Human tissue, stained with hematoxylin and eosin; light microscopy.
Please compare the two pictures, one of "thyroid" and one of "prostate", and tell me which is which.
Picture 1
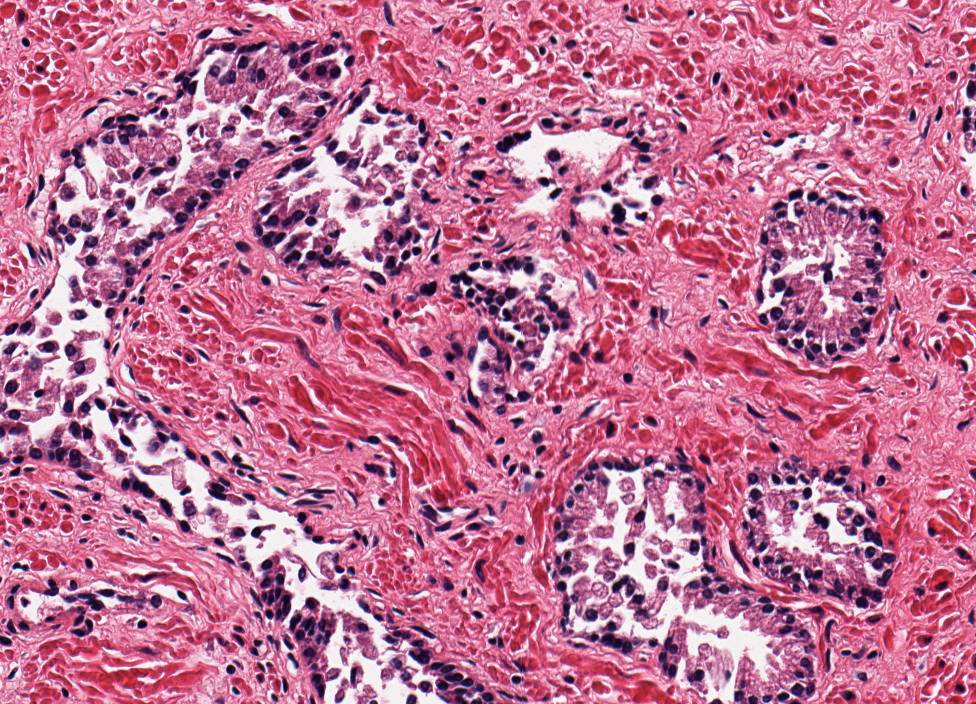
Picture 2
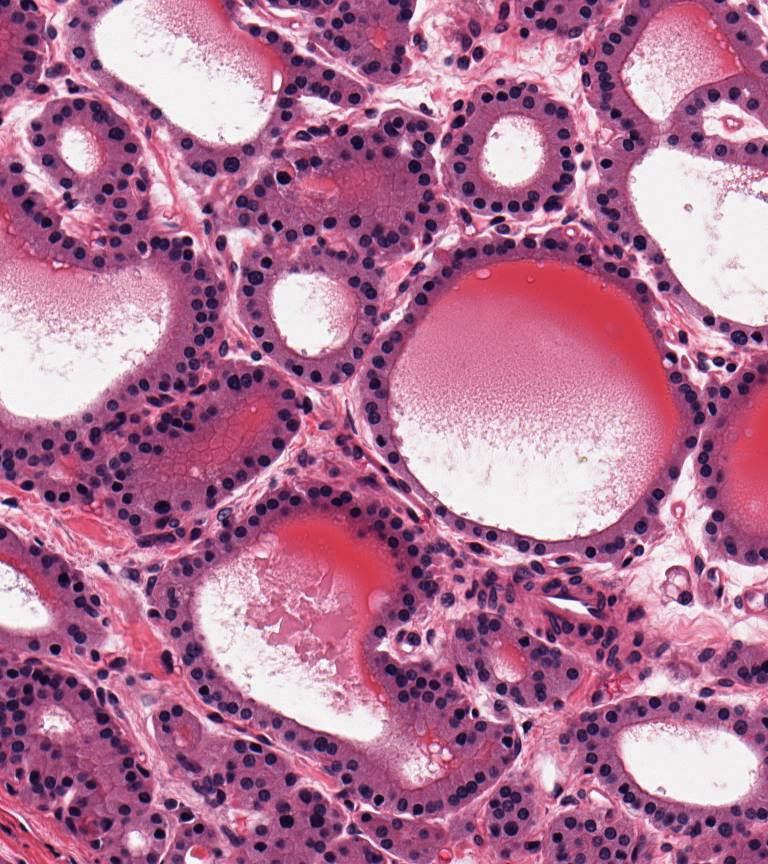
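Prostate's picture 1, thyroid picture 2. The prostate has gland-like epithelial units scattered in pink stroma, the longest running diagonally from top left toward bottom centre, plus deep pink spindle-shaped fibre bundles crossing the centre from upper left to lower right. No fat cells anywhere. The thyroid is packed with rounded follicles of widely varying size, largest near the centre, each lined by a single layer of cuboidal to low columnar cells whose small round dark nuclei sit in an even basal row.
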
